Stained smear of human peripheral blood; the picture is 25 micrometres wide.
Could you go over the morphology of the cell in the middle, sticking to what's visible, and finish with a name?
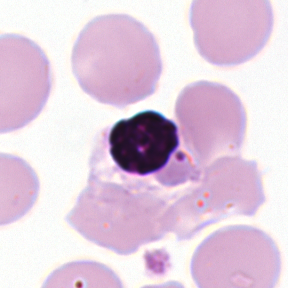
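Nucleus very dark, almost black purple; chromatin dense and compact, little internal structure. Cytoplasm pale, nearly colourless, mostly below and left of the nucleus. Small dark purple dot just right of the nucleus. Cell: normoblast.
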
